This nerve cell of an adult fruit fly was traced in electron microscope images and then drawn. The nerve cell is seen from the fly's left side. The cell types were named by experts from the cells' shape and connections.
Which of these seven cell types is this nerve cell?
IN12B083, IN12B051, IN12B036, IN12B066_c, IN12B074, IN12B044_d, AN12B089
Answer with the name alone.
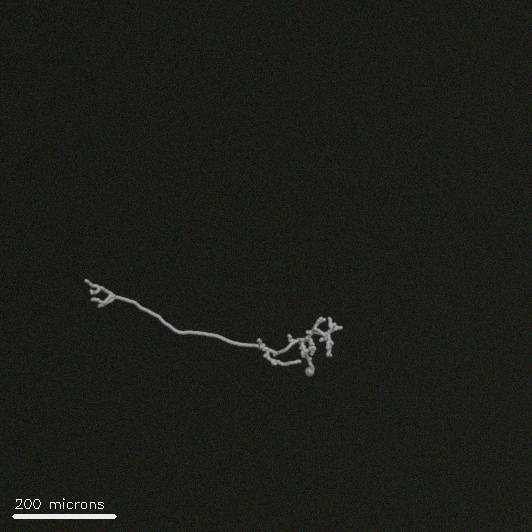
AN12B089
